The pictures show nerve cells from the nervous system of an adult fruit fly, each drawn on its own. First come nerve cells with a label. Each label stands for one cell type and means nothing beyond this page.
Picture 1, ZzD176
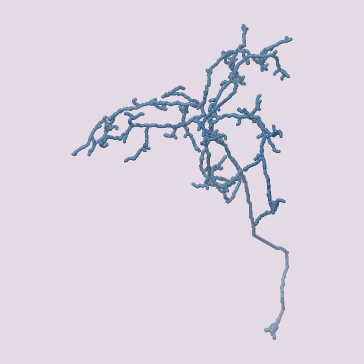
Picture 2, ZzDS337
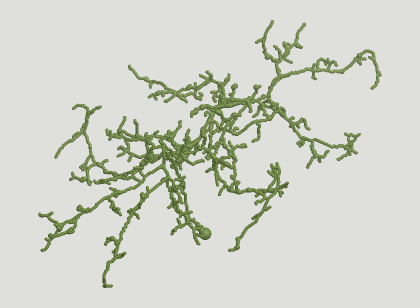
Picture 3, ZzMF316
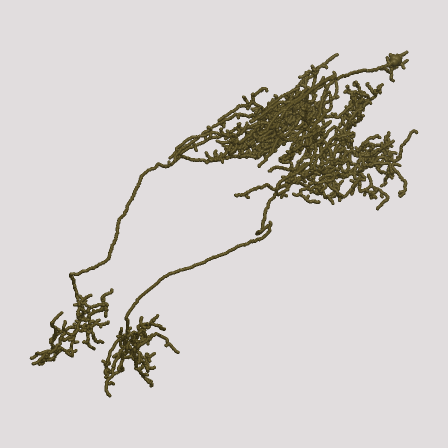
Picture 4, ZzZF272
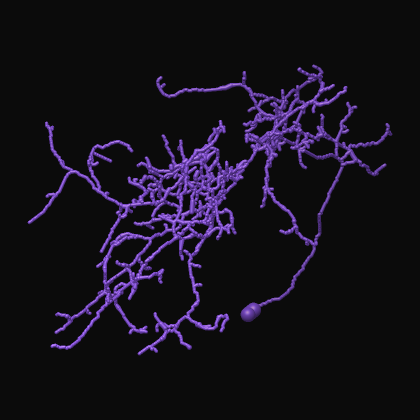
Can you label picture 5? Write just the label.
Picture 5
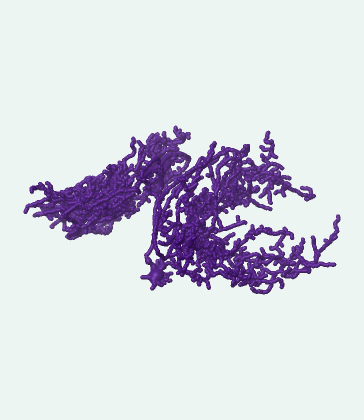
ZzMF316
